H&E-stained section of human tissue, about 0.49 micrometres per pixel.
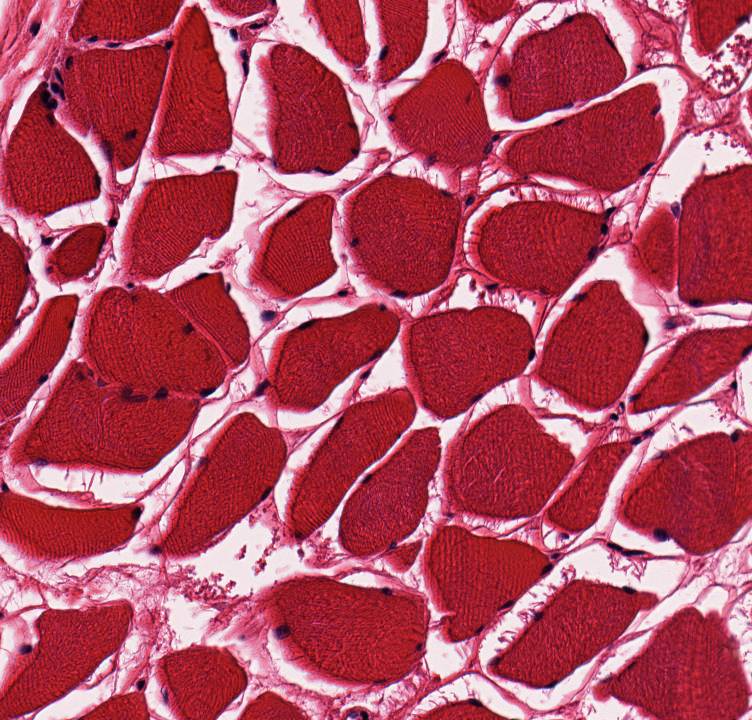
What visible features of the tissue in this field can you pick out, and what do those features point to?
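Small, dark, flattened nuclei sit at the edges of the fibres. Thin, wispy strands of pale pink connective tissue run between the fibres, and no fat cells lie among them. The tissue is skeletal muscle.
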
